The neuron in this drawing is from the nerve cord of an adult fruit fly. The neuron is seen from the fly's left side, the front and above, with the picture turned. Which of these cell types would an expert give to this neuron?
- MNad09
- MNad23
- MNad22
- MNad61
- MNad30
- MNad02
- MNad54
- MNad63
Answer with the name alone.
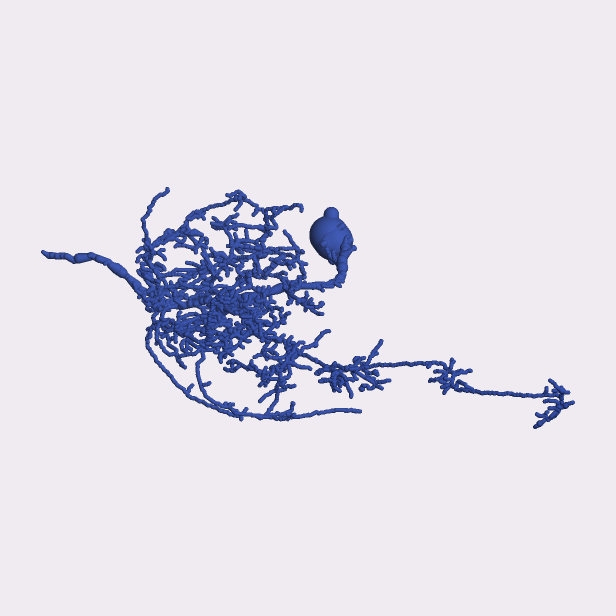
MNad23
